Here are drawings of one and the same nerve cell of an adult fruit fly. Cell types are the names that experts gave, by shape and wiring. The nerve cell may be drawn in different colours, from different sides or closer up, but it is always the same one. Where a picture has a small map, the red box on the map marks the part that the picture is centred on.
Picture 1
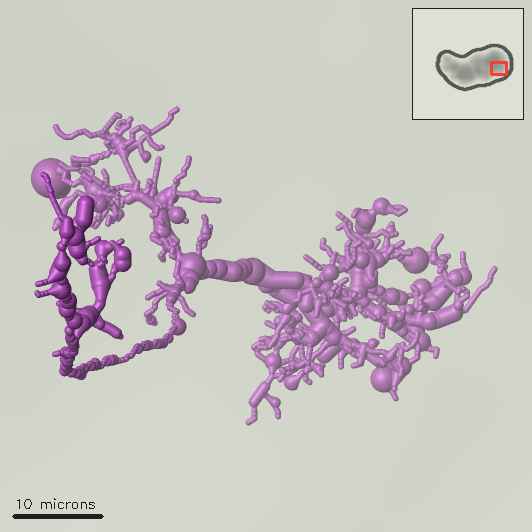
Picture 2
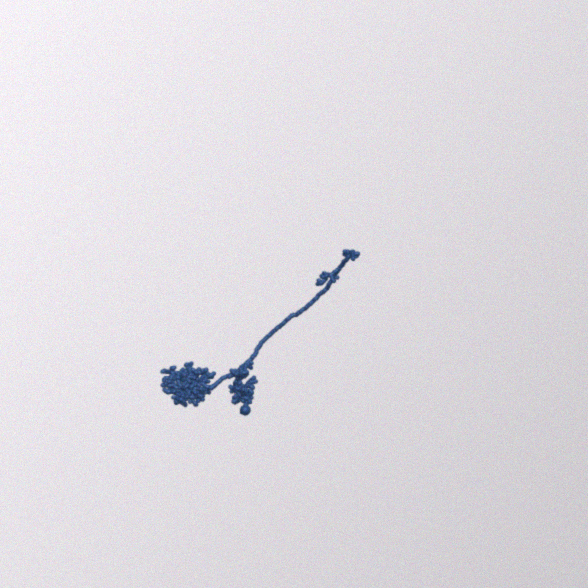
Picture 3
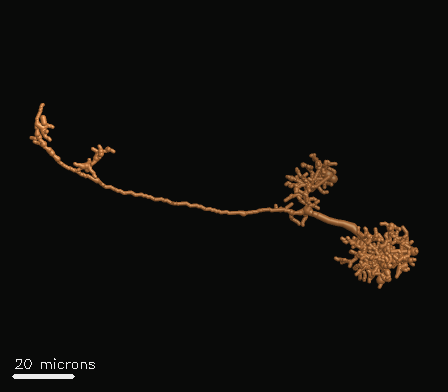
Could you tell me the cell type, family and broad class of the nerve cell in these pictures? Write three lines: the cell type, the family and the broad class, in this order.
Y3
Y
optic-lobe intrinsic neuron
